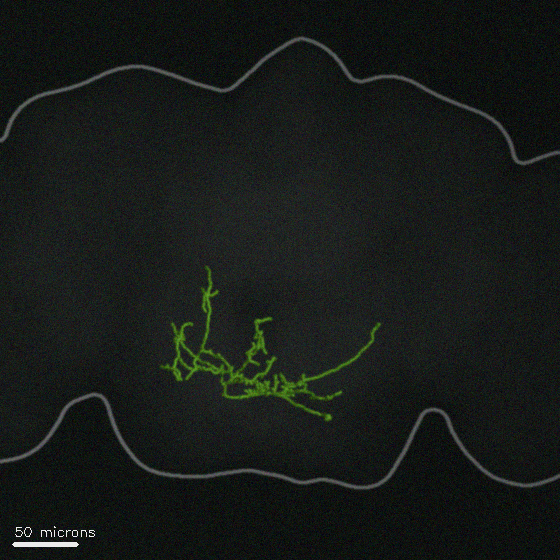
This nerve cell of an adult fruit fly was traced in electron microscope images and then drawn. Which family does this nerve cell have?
hemilineage 14A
